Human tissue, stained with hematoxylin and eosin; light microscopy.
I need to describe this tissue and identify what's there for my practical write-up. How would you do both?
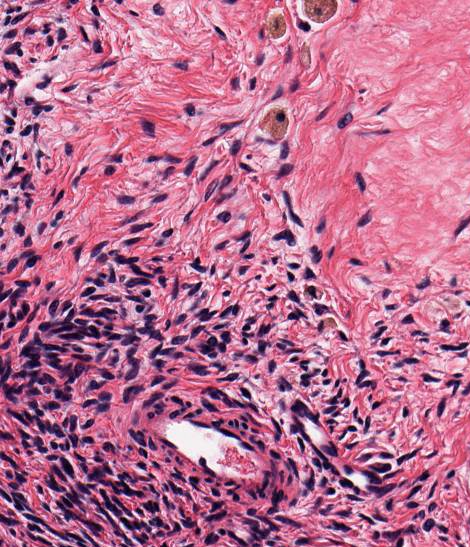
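Start by comparing corners: cells are most crowded in the lower left and sparsest in the upper right. Look closely and you'll find most cells are spindle-shaped, with elongated, dark-staining nuclei. Across the lower half, these spindle cells run in short, crisscrossing bundles. The upper right, by contrast, is pale pink collagen with few nuclei. This tissue is ovary.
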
